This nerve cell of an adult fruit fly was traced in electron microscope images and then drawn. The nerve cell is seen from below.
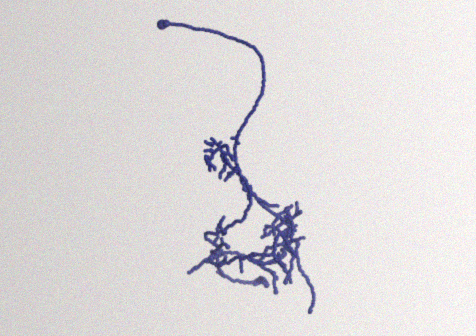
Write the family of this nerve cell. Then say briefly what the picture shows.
The family is hemilineage SLPad1_posterior. Its broad class is central-brain intrinsic neuron. As drawn here it is taller than it is wide.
